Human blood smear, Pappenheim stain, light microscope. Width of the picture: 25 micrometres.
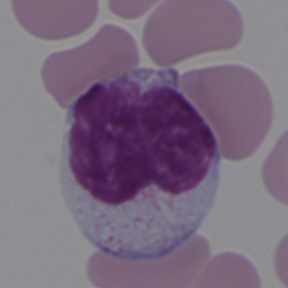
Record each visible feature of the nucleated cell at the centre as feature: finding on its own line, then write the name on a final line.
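Nuclear position: upper part of the cell, most cytoplasm lying below
Chromatin: dark purple clumps with paler streaks between
Cytoplasm: pale greyish-blue
Granules: sparse, fine, reddish-pink, scattered throughout
Nuclear diameter: about 12 micrometres
Cell type: large granular lymphocyte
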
